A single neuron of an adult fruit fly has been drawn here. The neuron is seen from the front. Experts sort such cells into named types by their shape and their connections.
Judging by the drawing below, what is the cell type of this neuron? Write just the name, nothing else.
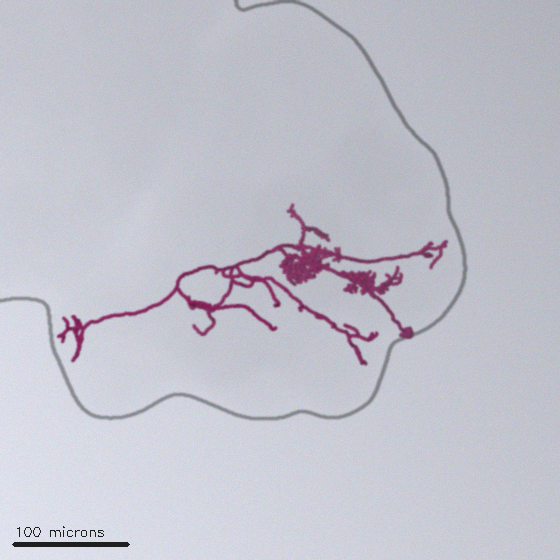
IN07B002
